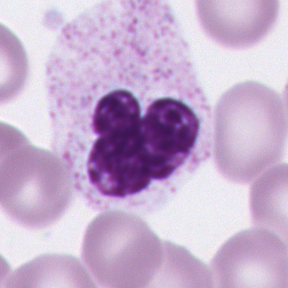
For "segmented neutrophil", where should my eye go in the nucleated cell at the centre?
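Taking this segmented neutrophil piece by piece, I start with the fine pinkish-violet granules scattered loosely through its cytoplasm.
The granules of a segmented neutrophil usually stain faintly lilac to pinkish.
That colouring goes with the granules here. Then the chromatin: it is dark purple and densely clumped. The cytoplasm, I note, is abundant and very pale, almost colourless. And the nucleus sits in the lower part of the cell, so the widest band of cytoplasm lies above it.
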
